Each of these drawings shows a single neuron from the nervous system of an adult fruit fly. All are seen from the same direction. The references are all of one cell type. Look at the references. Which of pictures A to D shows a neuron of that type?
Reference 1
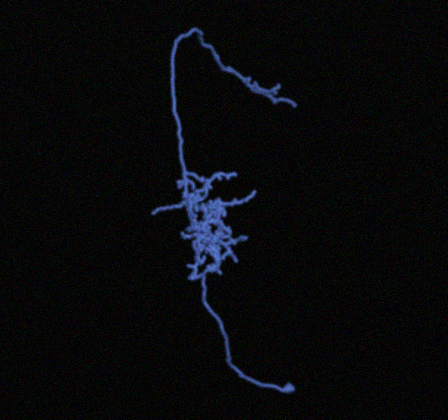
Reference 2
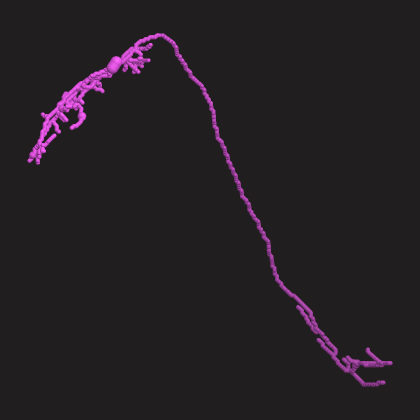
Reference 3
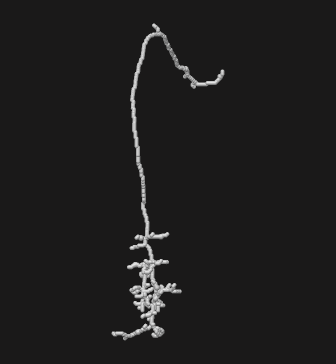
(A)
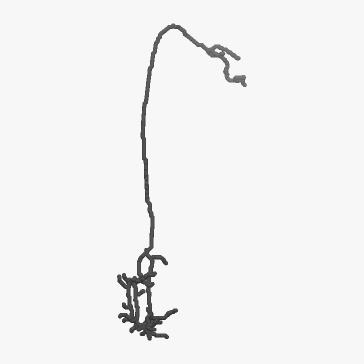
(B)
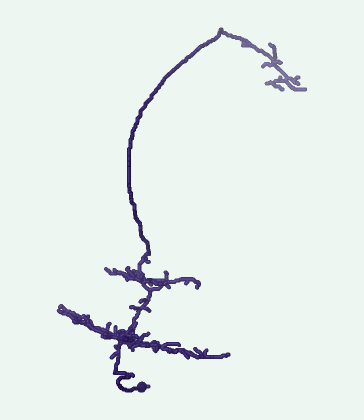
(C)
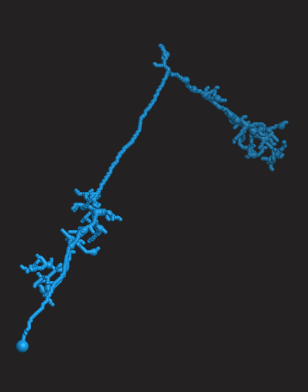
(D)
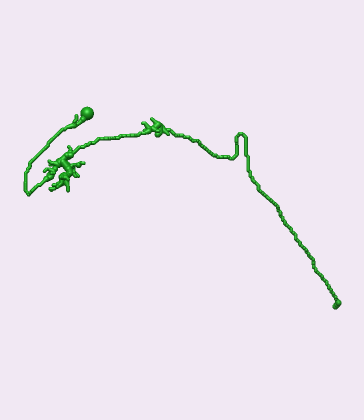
Picture A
